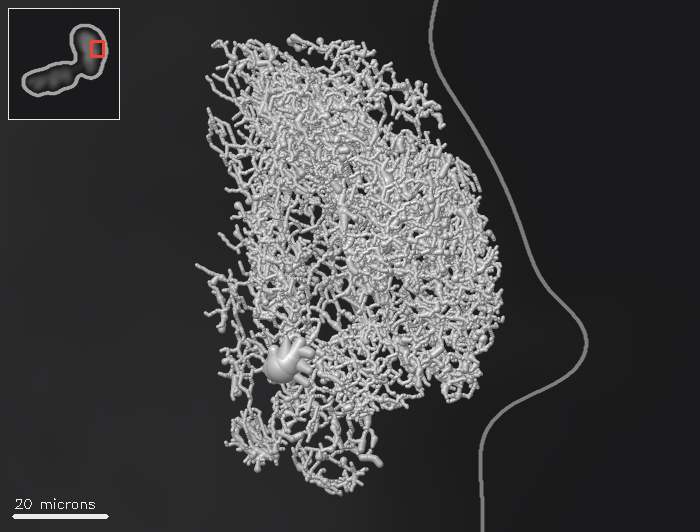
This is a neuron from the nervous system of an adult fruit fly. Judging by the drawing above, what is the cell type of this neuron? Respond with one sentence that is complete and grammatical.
So far as cell type goes, this neuron is lLN2T_b.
